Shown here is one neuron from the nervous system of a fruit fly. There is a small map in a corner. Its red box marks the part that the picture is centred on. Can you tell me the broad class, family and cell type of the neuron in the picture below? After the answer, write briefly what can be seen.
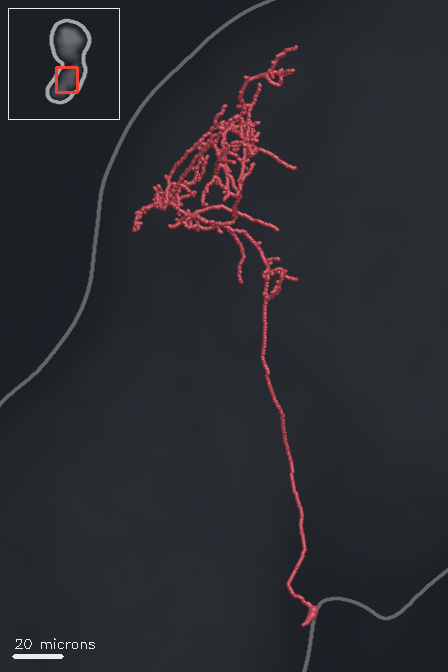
It is a nerve-cord intrinsic neuron. Its family is hemilineage 12A. Its cell type is IN12A063_b. From top to bottom in the picture it spans about 250 microns. As drawn here it is more than twice as tall as it is wide.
